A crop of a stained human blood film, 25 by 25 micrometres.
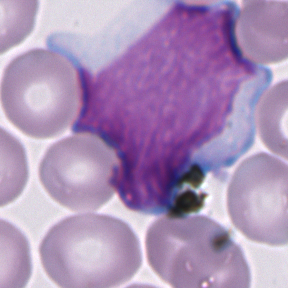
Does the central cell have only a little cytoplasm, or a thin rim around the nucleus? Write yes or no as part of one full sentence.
Yes, in this cell the cytoplasm is scant.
